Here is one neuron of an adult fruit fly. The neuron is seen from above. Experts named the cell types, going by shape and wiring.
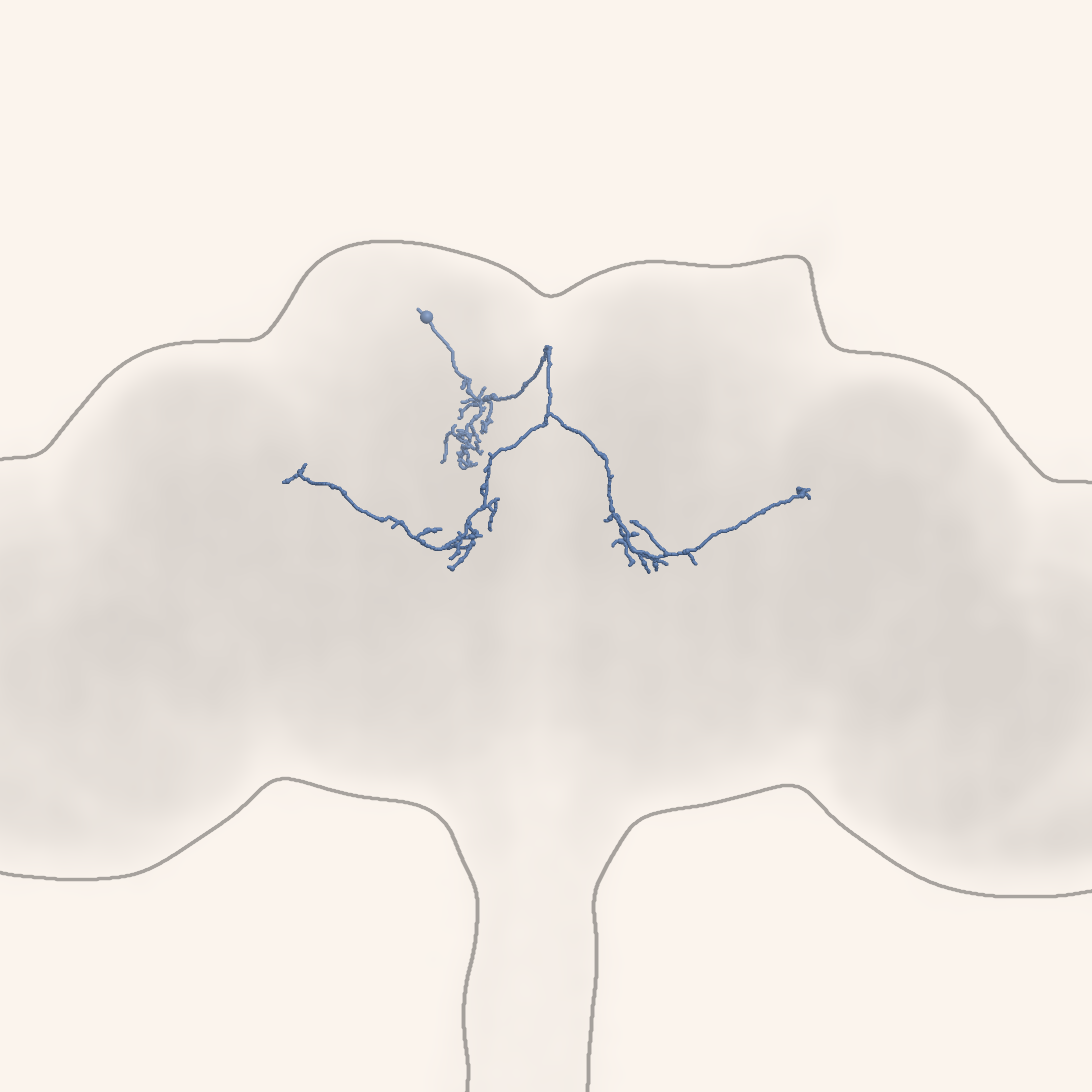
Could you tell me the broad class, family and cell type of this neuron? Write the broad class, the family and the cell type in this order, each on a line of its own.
central-brain intrinsic neuron
hemilineage FLAa3
FLA005m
